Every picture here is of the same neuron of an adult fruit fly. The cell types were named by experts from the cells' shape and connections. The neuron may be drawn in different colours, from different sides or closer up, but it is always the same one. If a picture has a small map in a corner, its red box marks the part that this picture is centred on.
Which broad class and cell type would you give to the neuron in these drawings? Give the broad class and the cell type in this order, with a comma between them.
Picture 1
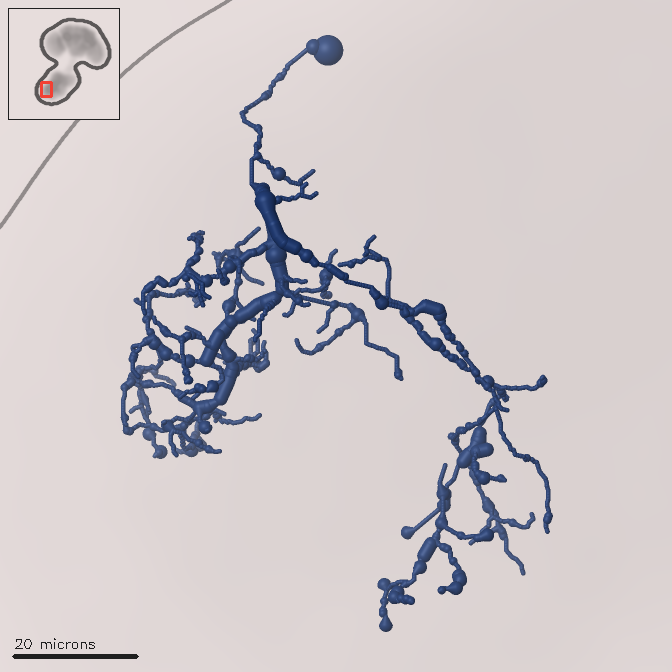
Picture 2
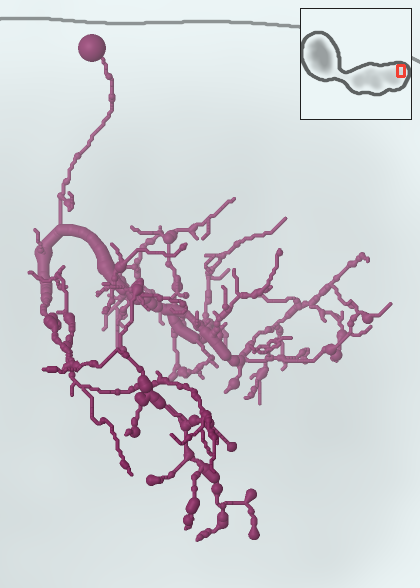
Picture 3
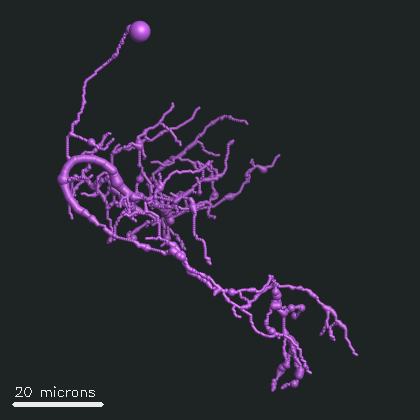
nerve-cord intrinsic neuron, INXXX411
